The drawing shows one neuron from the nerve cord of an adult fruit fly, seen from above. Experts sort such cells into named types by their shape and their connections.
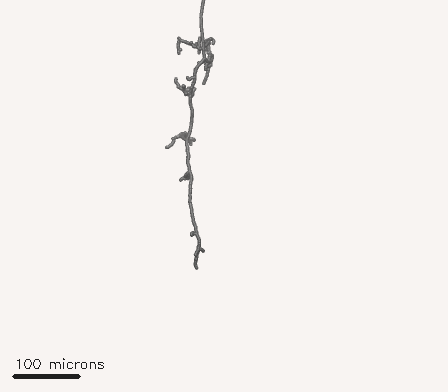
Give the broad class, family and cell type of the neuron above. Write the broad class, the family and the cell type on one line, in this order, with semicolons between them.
descending neuron; DNpe; DNpe002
